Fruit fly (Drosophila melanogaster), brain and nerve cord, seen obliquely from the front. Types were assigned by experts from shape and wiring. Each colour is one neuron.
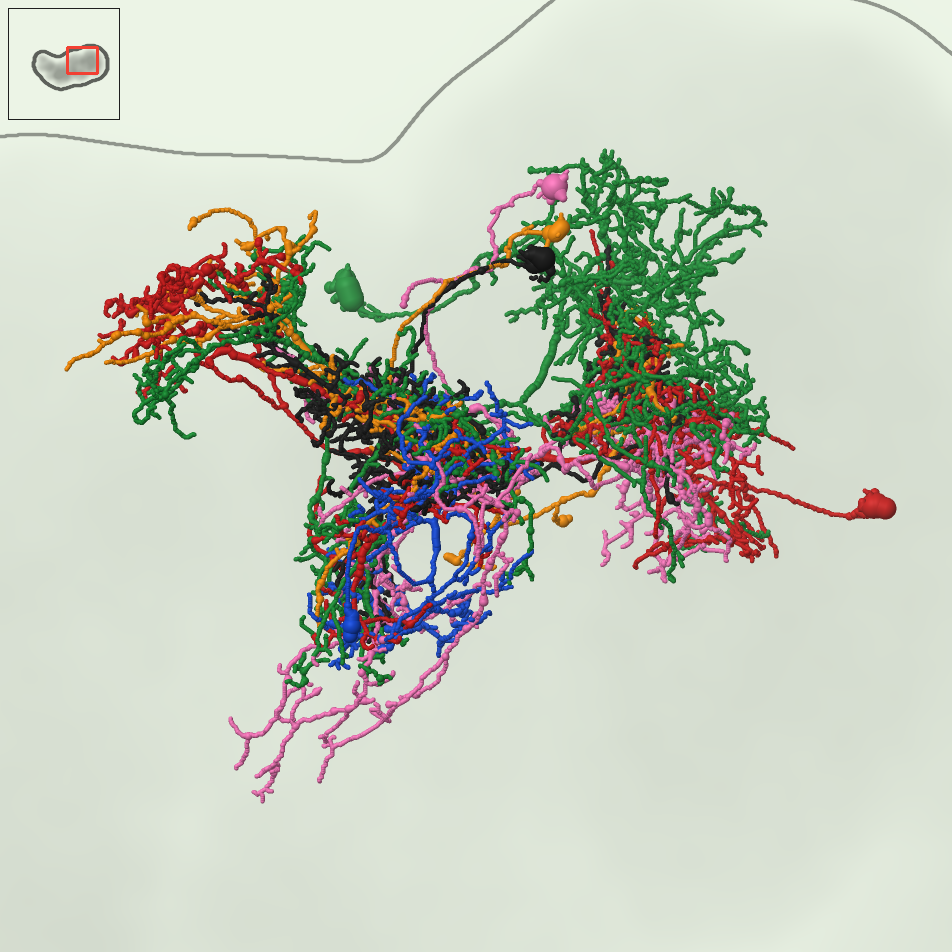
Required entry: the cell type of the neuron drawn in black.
SMP114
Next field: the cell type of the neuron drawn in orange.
CB4159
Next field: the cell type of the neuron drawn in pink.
CRE024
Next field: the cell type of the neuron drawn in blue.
CRE043_b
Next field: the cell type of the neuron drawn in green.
SMP384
